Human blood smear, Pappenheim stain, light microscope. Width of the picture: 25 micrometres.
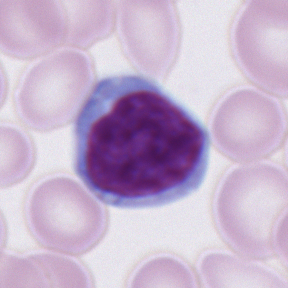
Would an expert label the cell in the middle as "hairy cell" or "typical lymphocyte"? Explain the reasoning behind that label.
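Typical lymphocyte is the answer here. What decides is the small share left to cytoplasm: the nucleus, about 11 by 9 micrometres, fills about 70% of the cell's area.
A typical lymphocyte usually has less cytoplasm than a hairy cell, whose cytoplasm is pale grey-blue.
The cell, about 12 micrometres across, has a smooth, roughly round outline with no surface projections. Its nucleus is roughly round with a shallow notch on the upper edge, its chromatin dark purple and coarsely clumped, and no nucleoli are visible.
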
